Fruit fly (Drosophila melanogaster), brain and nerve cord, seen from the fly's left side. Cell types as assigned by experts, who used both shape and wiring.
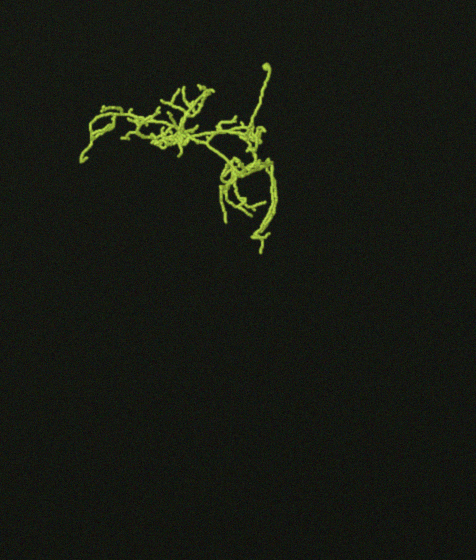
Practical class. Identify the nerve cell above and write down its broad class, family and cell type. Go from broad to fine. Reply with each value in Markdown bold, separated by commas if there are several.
**central-brain intrinsic neuron**, **hemilineage SMPp&v1_posterior**, **CL178**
